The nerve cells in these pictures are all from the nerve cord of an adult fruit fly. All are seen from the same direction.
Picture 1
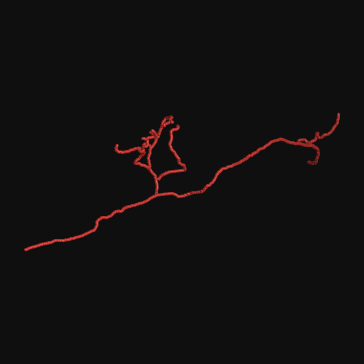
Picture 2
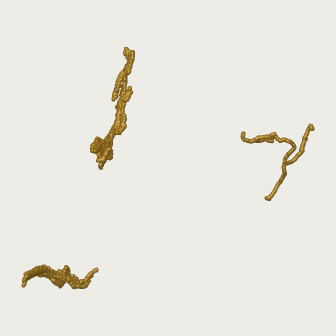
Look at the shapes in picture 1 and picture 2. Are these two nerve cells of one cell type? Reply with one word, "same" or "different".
different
